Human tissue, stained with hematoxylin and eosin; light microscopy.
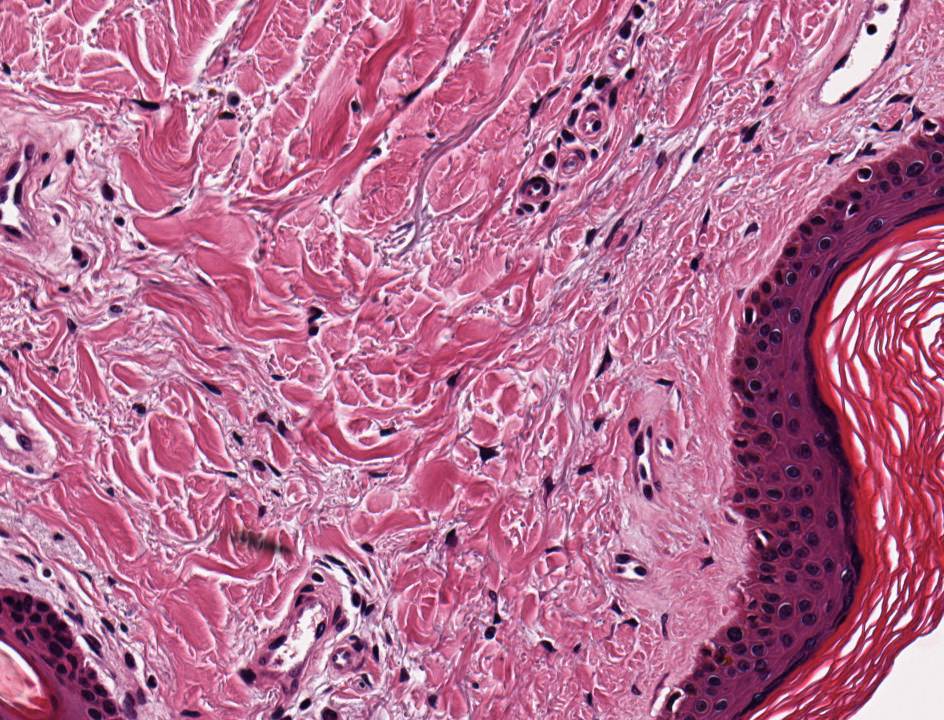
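Skin of the lower leg: stratified squamous epithelium with several layers of nucleated cells beneath a surface keratin layer runs down the right edge. Dense connective tissue of thick eosinophilic collagen bundles, interlacing in haphazard directions, fills the left and centre. In the lower left corner, a second profile of stratified epithelium surrounds a pink keratin centre.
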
